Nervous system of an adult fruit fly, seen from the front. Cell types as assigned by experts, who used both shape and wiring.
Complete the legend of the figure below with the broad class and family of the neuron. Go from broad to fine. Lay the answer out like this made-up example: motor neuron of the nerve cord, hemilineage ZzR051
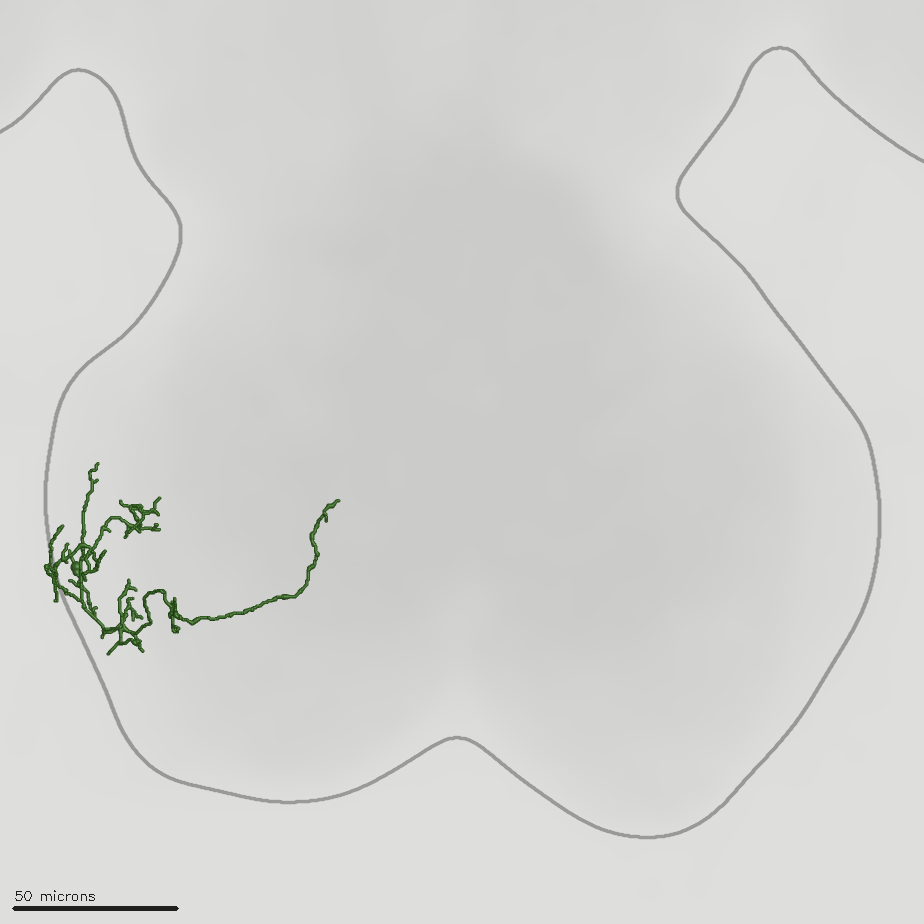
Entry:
nerve-cord intrinsic neuron, hemilineage 20A.22A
